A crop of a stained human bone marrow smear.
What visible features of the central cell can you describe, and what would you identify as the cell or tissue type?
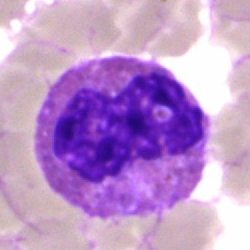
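Two broad lobes, side by side, make up the indented nucleus, which sits in the upper part of the cell above a wider band of cytoplasm. Its chromatin is coarse, with dark purple clumps separated by paler areas. A small pale ring-shaped spot lies within the right lobe. The cell is an eosinophil.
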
